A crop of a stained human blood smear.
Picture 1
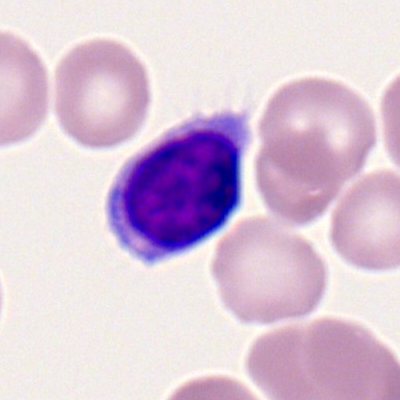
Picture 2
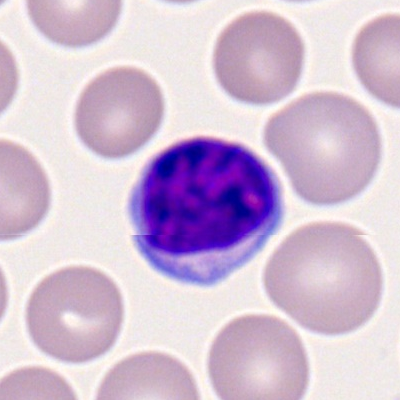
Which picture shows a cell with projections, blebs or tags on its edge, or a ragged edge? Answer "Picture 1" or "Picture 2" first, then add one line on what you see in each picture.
Picture 1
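In picture 1: Fine hair-like projections extend from the upper right edge of the cell.
In picture 2: The cell outline is roughly round and smooth.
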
